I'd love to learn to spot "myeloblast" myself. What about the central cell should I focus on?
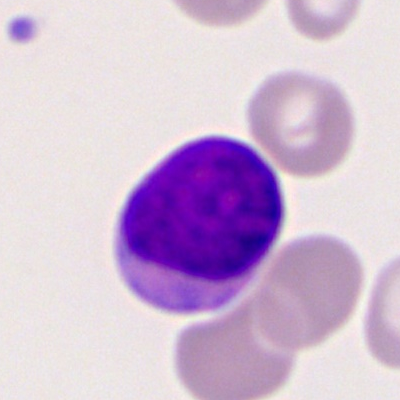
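Query: which features of this cell fit a myeloblast. Nucleus fills most of the cell; cytoplasm only a crescent along the lower edge.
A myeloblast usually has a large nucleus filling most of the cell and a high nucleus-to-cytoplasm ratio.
Agrees. Chromatin deep purple, fairly evenly spread, no coarse dense clumps.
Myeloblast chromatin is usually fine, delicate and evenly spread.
Agrees. Cytoplasm pale bluish-lilac, much lighter than the nucleus.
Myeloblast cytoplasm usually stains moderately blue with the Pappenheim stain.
Paler than that here; weaker fit. Outline smooth, rounded-oval.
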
